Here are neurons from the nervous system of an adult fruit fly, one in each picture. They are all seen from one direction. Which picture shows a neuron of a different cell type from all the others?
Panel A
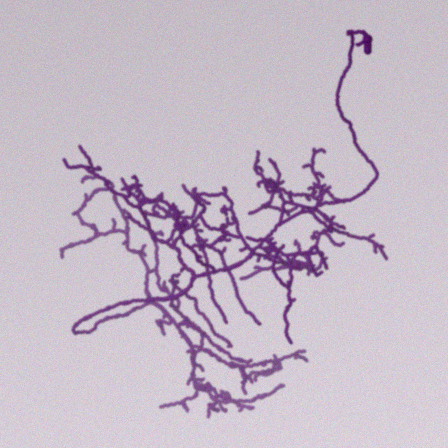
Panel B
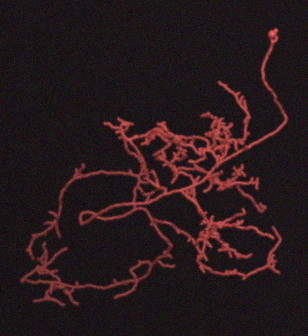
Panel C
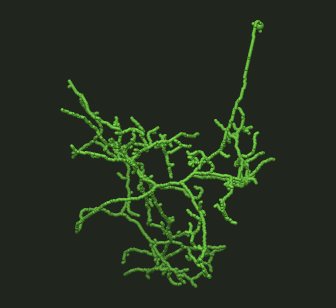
B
